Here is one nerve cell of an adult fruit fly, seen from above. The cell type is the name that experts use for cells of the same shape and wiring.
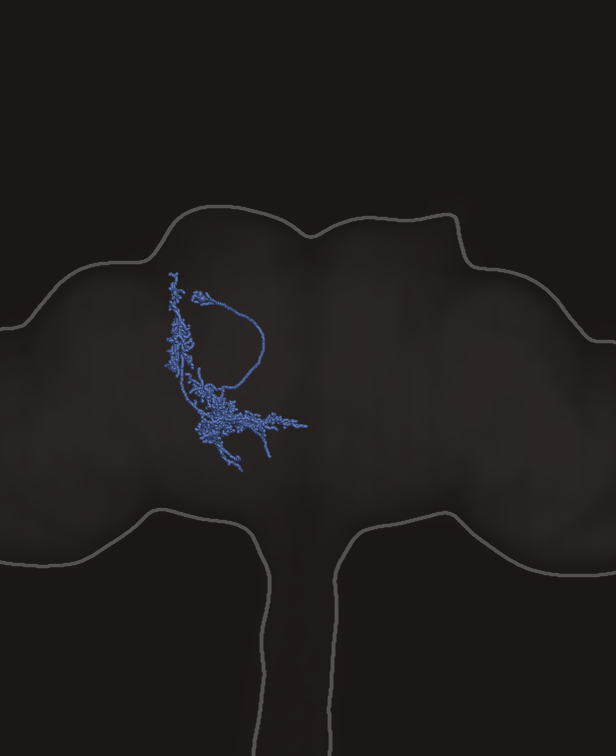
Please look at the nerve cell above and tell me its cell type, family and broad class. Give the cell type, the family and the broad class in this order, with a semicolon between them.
AMMC038; hemilineage MD3; central-brain intrinsic neuron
